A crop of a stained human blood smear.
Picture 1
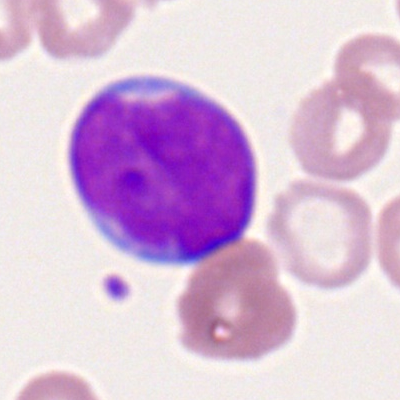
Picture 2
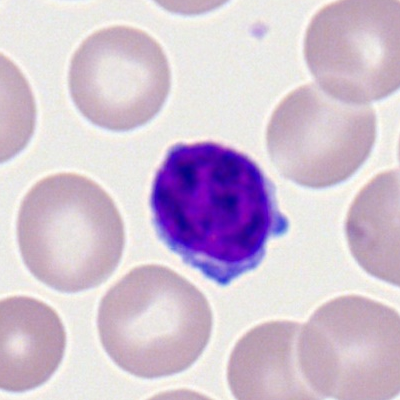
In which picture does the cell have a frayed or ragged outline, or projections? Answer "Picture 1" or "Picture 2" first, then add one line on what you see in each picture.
Picture 2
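Picture 1: The cell outline is round to slightly oval and smooth.
Picture 2: A small blue bulge of cytoplasm projects from the right side of the cell.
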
